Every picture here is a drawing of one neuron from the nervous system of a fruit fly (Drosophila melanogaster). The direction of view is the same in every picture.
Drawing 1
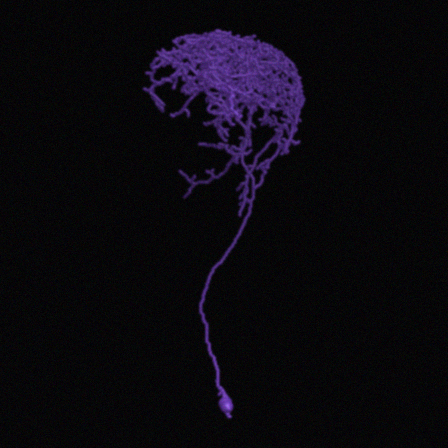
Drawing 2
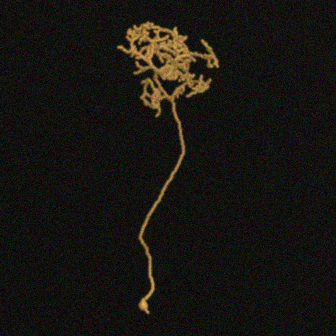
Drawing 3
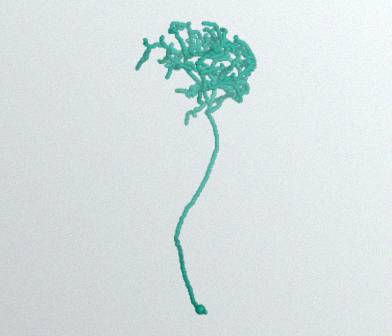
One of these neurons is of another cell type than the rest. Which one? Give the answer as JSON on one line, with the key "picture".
{"picture": 1}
